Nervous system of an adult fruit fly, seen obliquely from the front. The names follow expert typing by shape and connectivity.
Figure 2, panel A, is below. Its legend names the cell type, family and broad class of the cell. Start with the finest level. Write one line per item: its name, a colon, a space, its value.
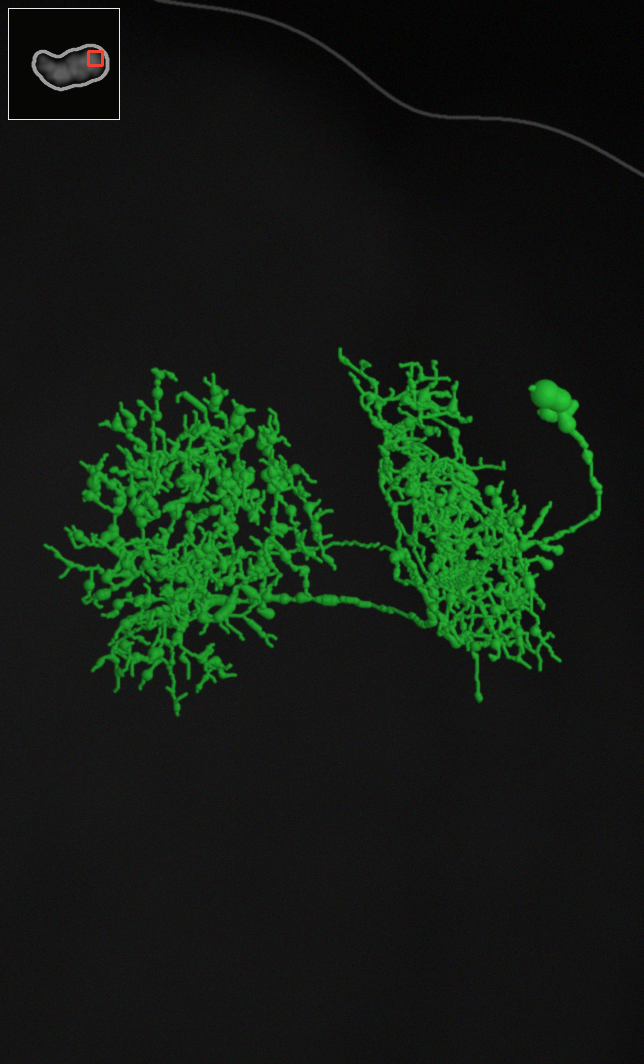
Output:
cell type: TmY19a
family: TmY
broad class: optic-lobe intrinsic neuron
